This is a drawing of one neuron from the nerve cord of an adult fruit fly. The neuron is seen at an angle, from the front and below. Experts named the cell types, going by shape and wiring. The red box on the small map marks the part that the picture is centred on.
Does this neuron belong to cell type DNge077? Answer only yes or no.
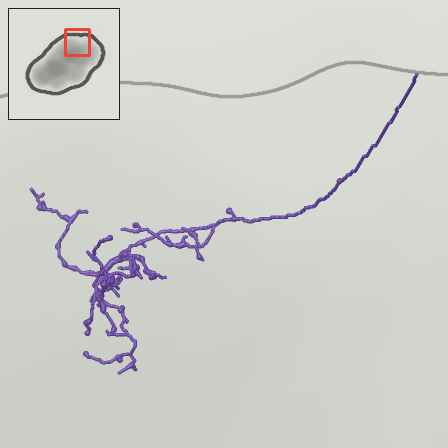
yes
